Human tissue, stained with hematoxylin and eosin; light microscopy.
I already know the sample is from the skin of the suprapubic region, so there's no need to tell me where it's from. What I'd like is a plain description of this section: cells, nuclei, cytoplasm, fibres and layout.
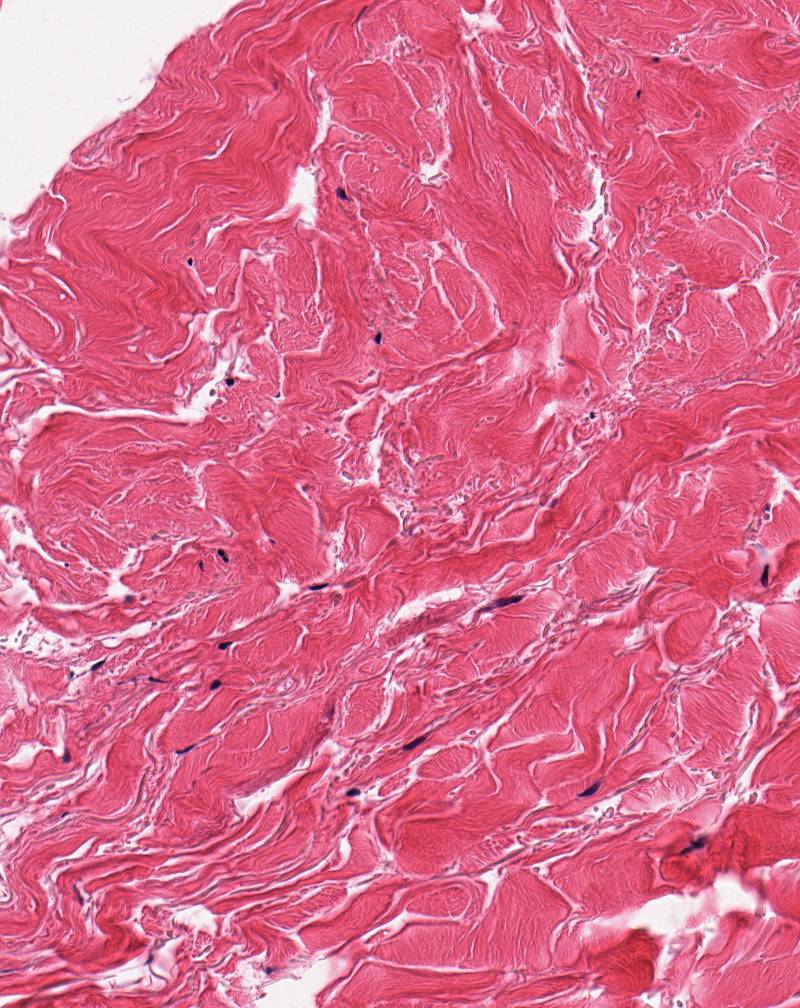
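Collagen: wavy bundles with fine fibrillar streaks inside them. Nuclei: sparse, lying singly between the bundles; small, dark, thin and elongated, like those of fibroblasts. Edge: the tissue margin crosses the upper left corner, with empty white background beyond.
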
